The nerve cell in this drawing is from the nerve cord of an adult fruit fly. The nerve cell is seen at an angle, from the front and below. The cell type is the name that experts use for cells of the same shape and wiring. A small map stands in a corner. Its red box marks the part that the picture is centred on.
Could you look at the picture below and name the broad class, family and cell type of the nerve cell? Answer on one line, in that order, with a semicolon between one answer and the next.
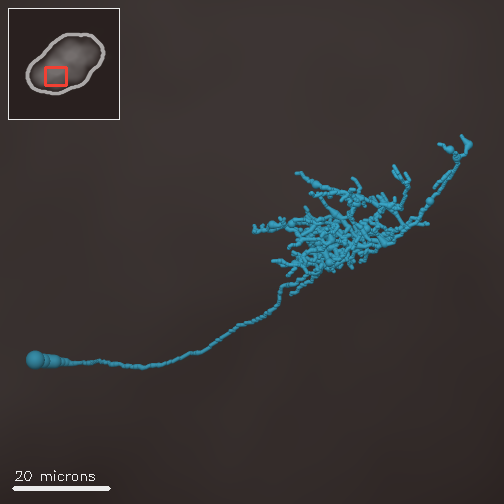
nerve-cord intrinsic neuron; hemilineage 01B; IN01B075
